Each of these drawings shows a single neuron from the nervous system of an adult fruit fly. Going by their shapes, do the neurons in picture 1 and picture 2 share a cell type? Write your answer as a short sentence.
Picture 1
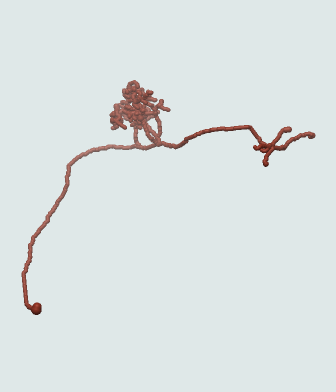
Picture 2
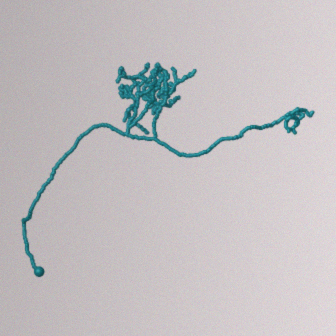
They are of the same cell type.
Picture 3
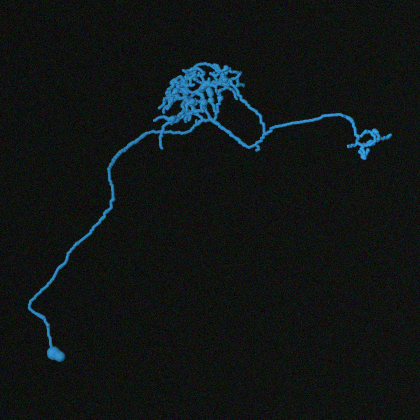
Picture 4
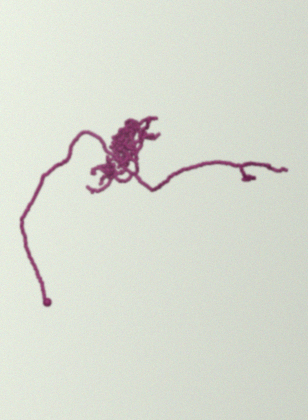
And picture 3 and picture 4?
They are of different cell types.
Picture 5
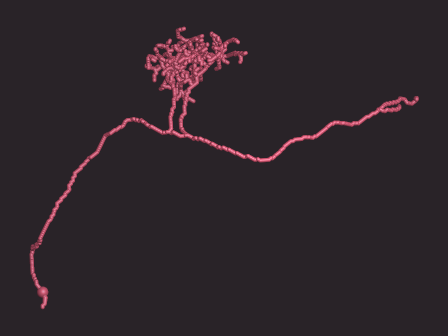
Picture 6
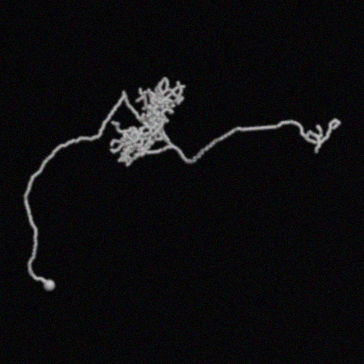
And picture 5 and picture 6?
They are of the same cell type.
